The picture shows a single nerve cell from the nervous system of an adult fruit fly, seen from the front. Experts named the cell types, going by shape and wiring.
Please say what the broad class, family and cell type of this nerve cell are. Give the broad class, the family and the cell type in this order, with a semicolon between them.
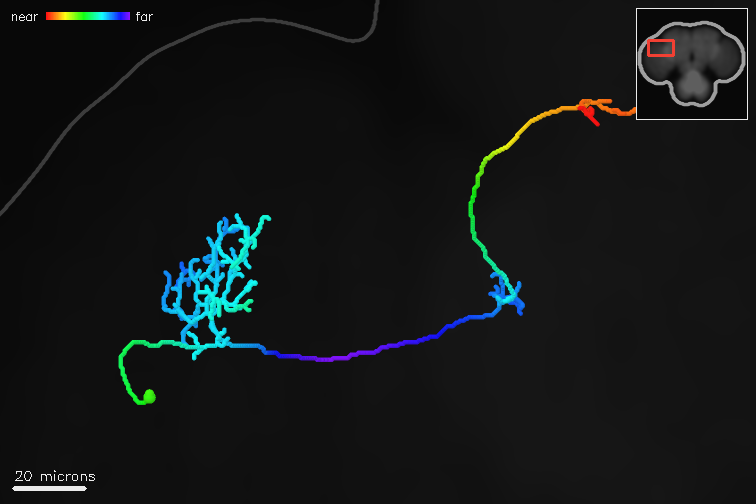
visual projection neuron; MeTu; MeTu4a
